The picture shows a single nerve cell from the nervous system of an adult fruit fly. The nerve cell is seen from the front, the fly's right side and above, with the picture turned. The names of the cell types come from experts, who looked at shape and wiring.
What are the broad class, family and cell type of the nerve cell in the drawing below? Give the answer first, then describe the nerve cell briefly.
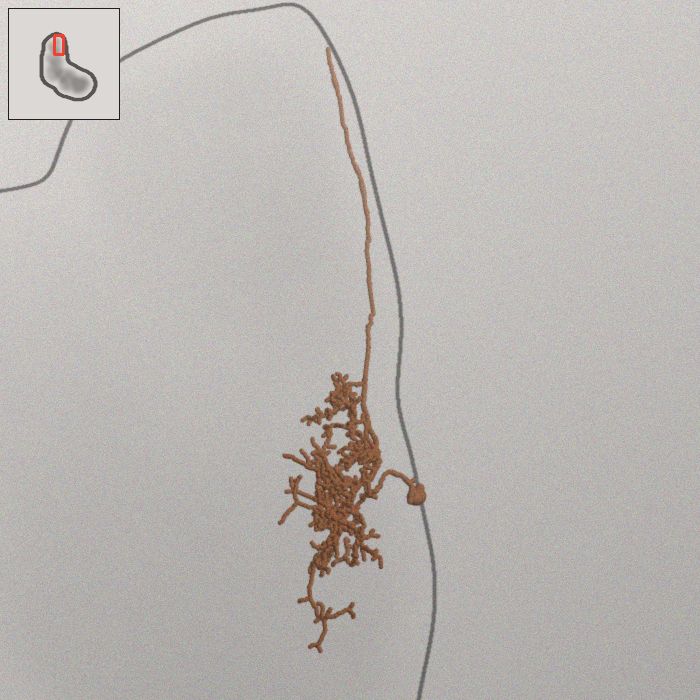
This is a motor neuron of the nerve cord. The family is MNad. Its cell type is MNad01. The picture shows dozens of branch ends. As drawn here it is more than twice as tall as it is wide.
